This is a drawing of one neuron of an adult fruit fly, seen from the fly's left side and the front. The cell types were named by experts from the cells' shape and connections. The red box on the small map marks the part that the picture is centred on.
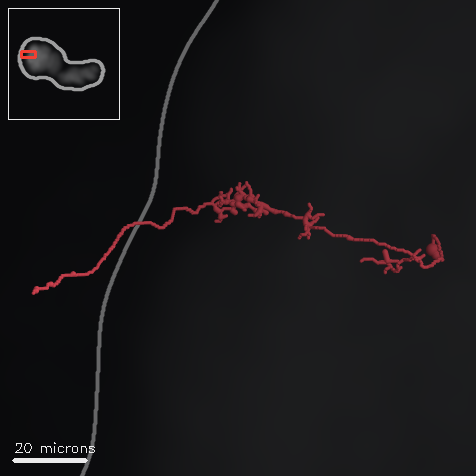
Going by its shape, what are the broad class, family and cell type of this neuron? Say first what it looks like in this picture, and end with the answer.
The cell body is on the right of the picture. From left to right in the picture it spans about 120 microns. It is an optic-lobe intrinsic neuron. Its family is C. Its cell type is C3.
